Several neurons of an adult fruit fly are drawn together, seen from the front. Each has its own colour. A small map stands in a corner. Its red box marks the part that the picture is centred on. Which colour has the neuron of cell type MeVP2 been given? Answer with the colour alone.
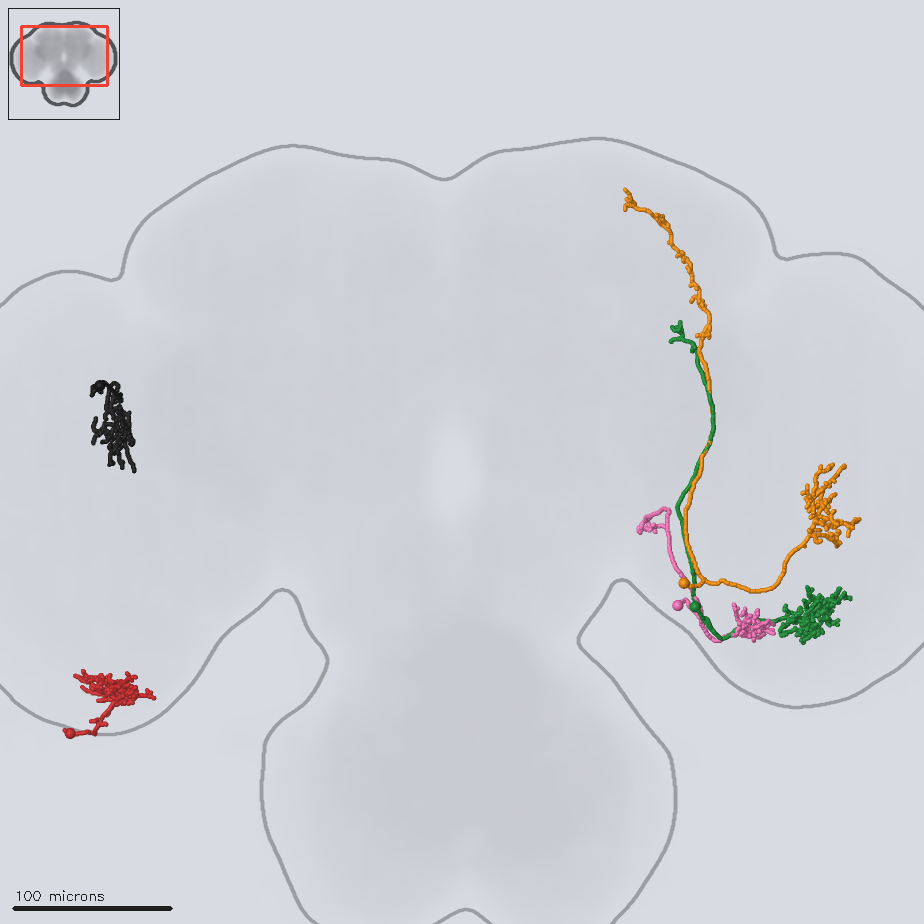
green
